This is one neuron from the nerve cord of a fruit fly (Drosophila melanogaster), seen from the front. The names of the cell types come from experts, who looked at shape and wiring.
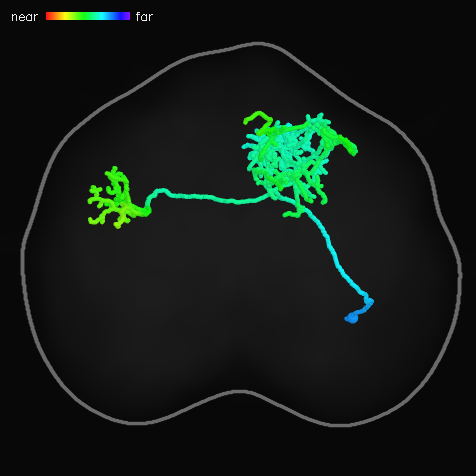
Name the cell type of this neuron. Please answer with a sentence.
The cell type is IN07B039.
